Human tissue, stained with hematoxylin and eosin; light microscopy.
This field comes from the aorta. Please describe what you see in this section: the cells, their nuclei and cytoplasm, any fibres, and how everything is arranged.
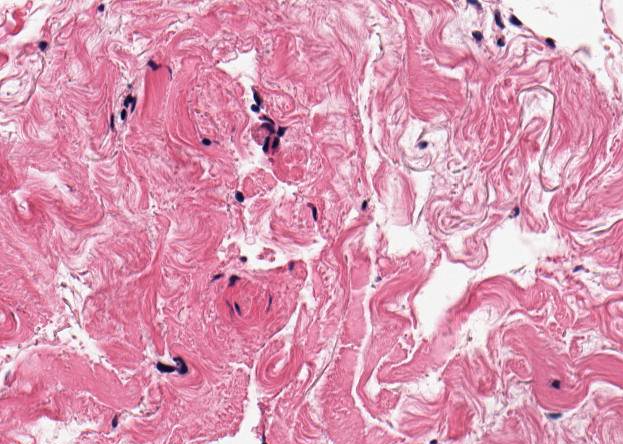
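First, the collagen bundles show a wavy outline. Second, nuclei are sparse, scattered widely between the bundles. Third, most are small, dark and elongated, without visible cytoplasm. Last, several dark nuclei form a small cluster near the top centre of the field.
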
